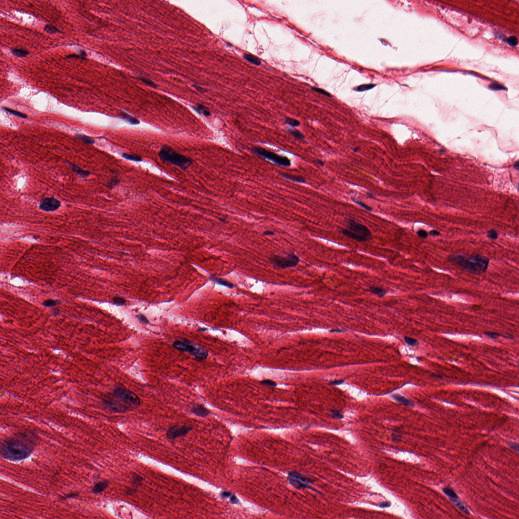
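Left ventricle of the heart, haematoxylin and eosin. Pink muscle fibres fill nearly the whole field, running obliquely from upper left toward lower right. The fibres branch and join their neighbours instead of running as separate parallel cylinders. Their oval nuclei lie centrally. Small, slender, dark nuclei of interstitial cells occupy the narrow spaces between fibres.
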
